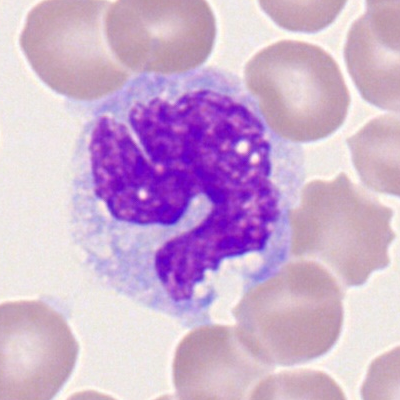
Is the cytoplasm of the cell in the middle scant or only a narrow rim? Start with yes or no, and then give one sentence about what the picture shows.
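No. The cytoplasm is plentiful and pale lilac-blue.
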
